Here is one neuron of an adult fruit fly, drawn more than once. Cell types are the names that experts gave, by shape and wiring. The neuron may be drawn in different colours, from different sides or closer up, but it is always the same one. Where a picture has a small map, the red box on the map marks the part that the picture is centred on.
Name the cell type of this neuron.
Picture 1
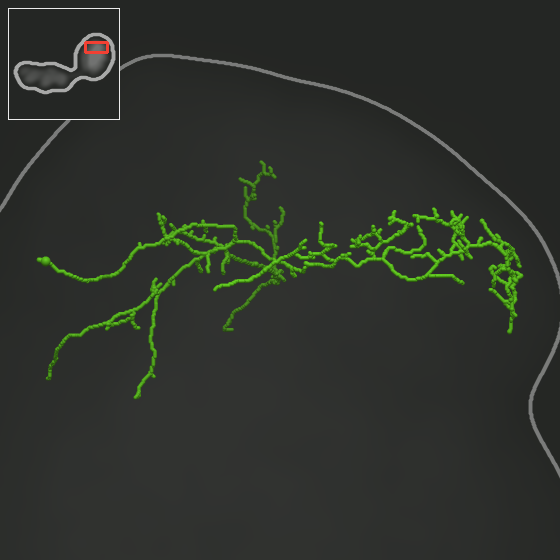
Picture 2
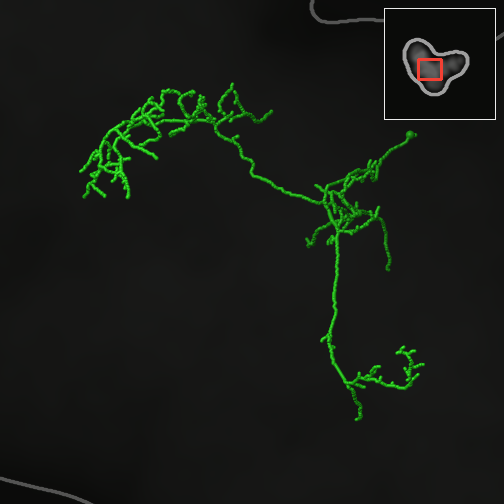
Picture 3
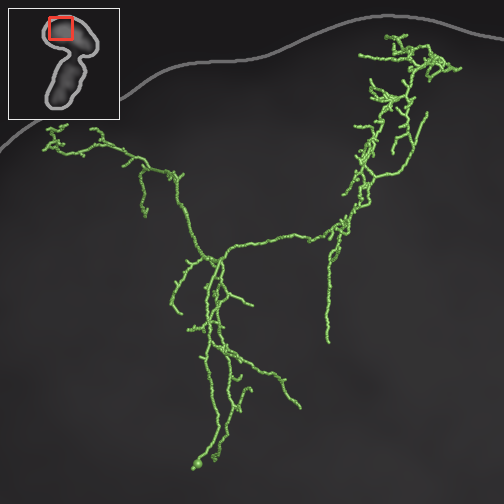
SMP381_b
